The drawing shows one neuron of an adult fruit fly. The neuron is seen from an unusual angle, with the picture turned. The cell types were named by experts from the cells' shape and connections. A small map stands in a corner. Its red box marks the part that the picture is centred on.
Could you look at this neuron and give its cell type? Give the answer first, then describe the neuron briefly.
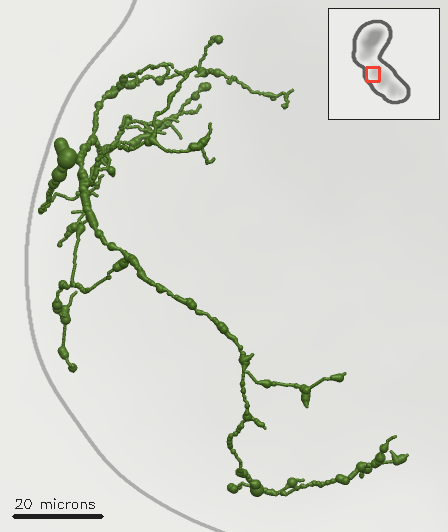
The cell type is IN13A059. This is a nerve-cord intrinsic neuron. From top to bottom in the picture it spans about 100 microns. As drawn here it is about as wide as it is tall.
